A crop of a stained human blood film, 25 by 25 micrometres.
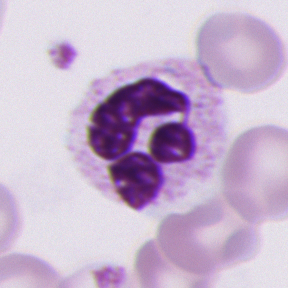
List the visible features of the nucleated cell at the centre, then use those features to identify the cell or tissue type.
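Roughly round in outline, the cell holds a nucleus split into separate lobes linked by thin strands. No nucleoli are visible in these nuclear lobes. Fine pink-lilac granules fill the cytoplasm. This is a segmented neutrophil.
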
